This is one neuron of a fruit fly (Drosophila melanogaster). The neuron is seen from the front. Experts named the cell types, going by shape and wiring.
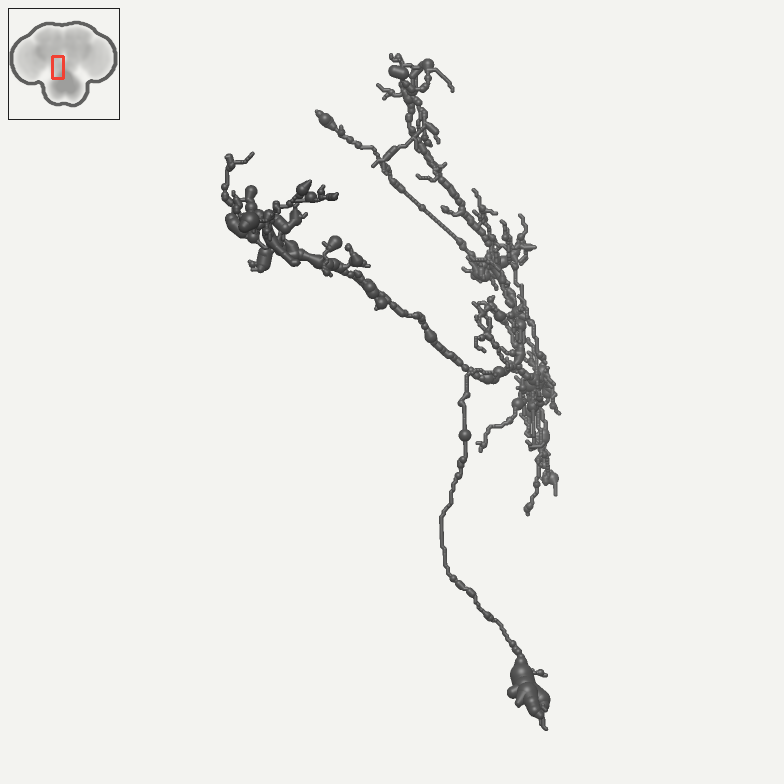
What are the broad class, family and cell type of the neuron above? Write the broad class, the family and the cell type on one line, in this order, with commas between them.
central-brain intrinsic neuron, hemilineage LB3, GNG422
